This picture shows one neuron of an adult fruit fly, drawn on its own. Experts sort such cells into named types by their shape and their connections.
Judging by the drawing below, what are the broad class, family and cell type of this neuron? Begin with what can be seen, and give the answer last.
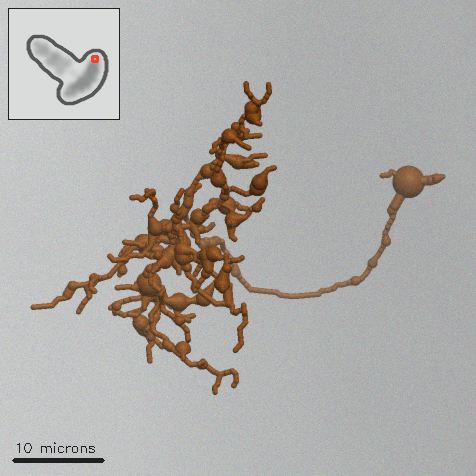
The cell body is on the right of the picture. By the scale bar it is about 45 microns wide in this view. The picture shows dozens of branch ends. It is an optic-lobe intrinsic neuron. Its family is Cm. The cell type is Cm3.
